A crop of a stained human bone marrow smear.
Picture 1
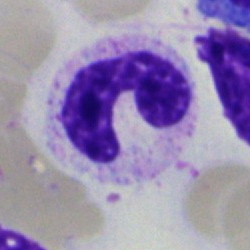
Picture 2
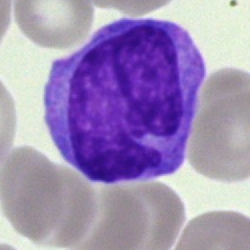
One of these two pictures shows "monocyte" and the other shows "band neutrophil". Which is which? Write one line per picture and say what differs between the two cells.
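Picture 1 – band neutrophil. The cytoplasm is plentiful and pale, with a faint pinkish-lilac tint.
Picture 2 – monocyte. The nucleus fills most of the cell.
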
